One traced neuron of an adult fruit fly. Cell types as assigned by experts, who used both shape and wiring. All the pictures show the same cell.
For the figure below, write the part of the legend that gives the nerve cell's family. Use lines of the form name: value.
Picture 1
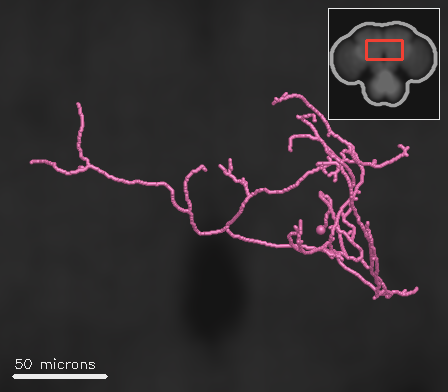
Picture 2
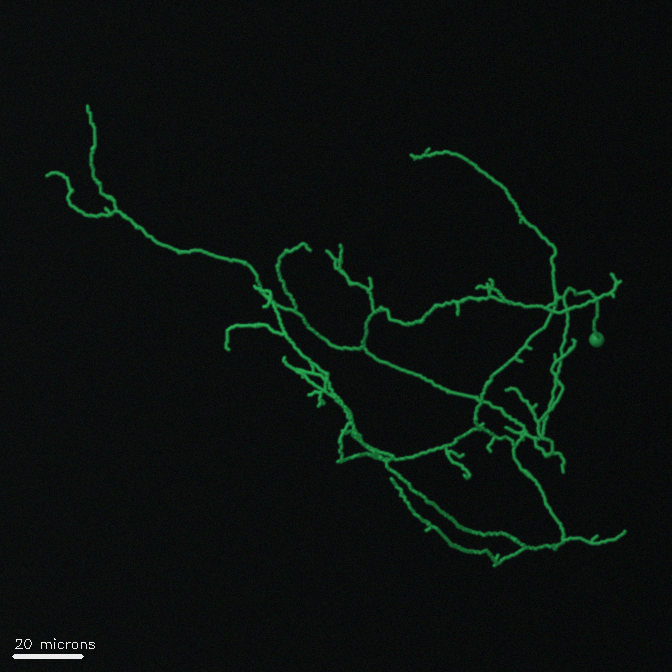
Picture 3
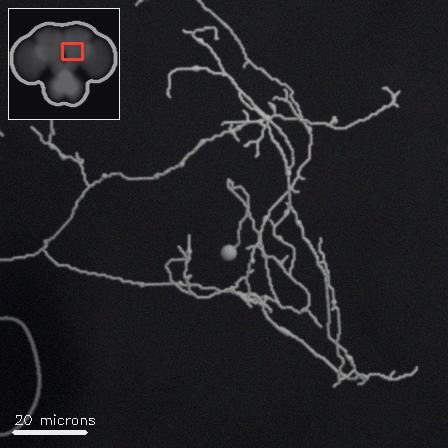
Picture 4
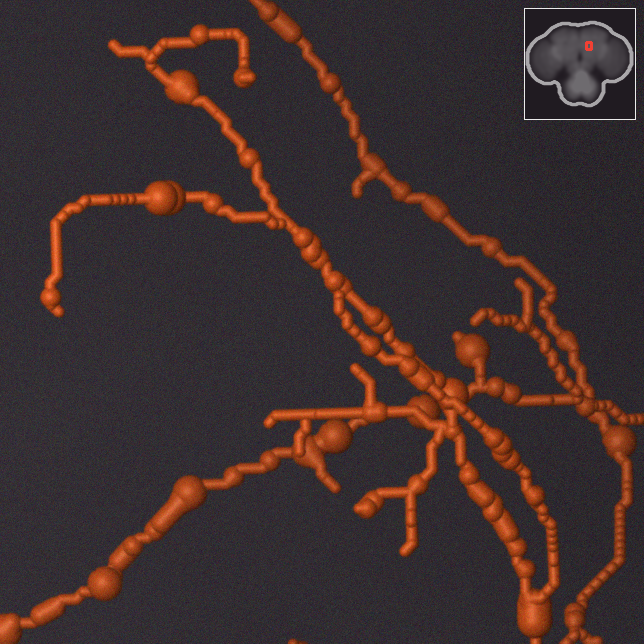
family: hemilineage DM6_ventral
